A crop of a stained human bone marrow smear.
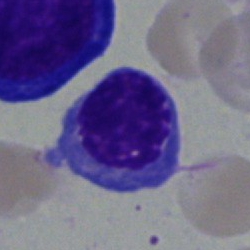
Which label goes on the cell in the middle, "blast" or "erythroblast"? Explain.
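This is an erythroblast. What decides it is the chromatin, which is dark purple and coarsely clumped, with small paler gaps between the clumps.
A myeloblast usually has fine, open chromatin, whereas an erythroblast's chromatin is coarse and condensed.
The cytoplasm shows no granules. A thin pinkish thread extends from the right edge of the cell, and a small rounded bleb bulges from the left edge.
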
